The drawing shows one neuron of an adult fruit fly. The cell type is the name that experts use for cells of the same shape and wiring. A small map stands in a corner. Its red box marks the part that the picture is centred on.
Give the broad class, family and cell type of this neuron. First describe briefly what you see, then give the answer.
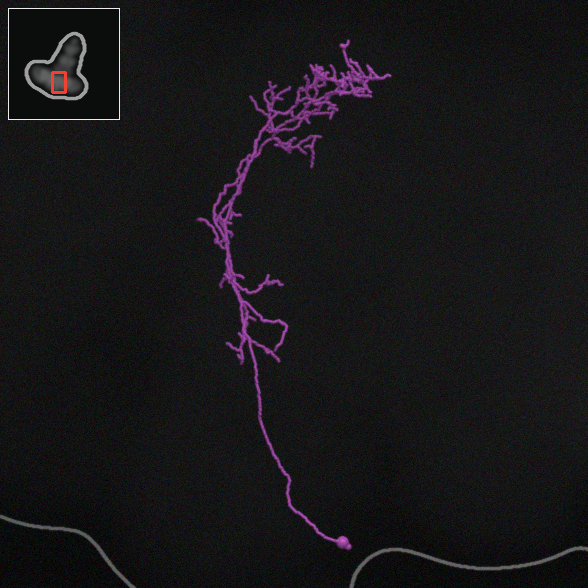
Its cell body lies at the bottom of the picture. The picture shows dozens of branch ends. Its broad class is central-brain intrinsic neuron. Its family is hemilineage VESa1. It is of cell type VES102.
